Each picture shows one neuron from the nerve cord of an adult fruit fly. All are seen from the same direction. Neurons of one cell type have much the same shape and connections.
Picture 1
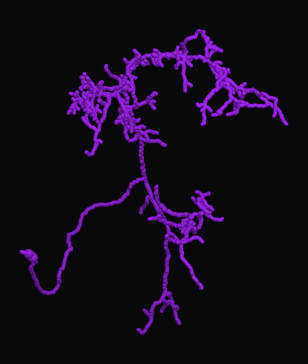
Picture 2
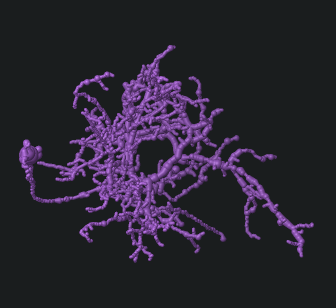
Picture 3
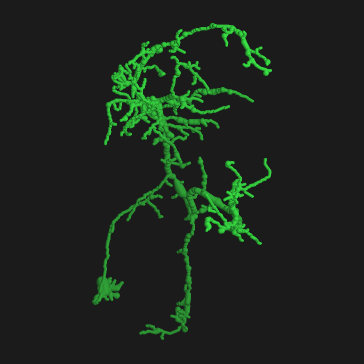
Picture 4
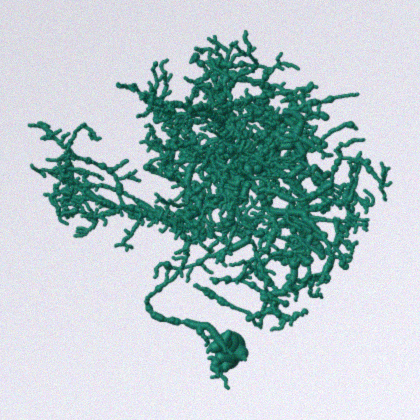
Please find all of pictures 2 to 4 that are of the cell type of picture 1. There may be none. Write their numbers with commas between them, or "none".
3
